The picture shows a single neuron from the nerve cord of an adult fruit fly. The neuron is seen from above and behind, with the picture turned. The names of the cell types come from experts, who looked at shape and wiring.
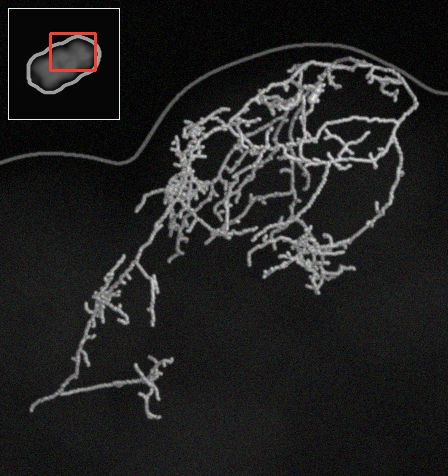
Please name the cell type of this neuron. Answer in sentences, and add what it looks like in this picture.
The cell type is IN19A047. Its broad class is nerve-cord intrinsic neuron. The picture shows dozens of branch ends. In this view it is about as wide as it is tall.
